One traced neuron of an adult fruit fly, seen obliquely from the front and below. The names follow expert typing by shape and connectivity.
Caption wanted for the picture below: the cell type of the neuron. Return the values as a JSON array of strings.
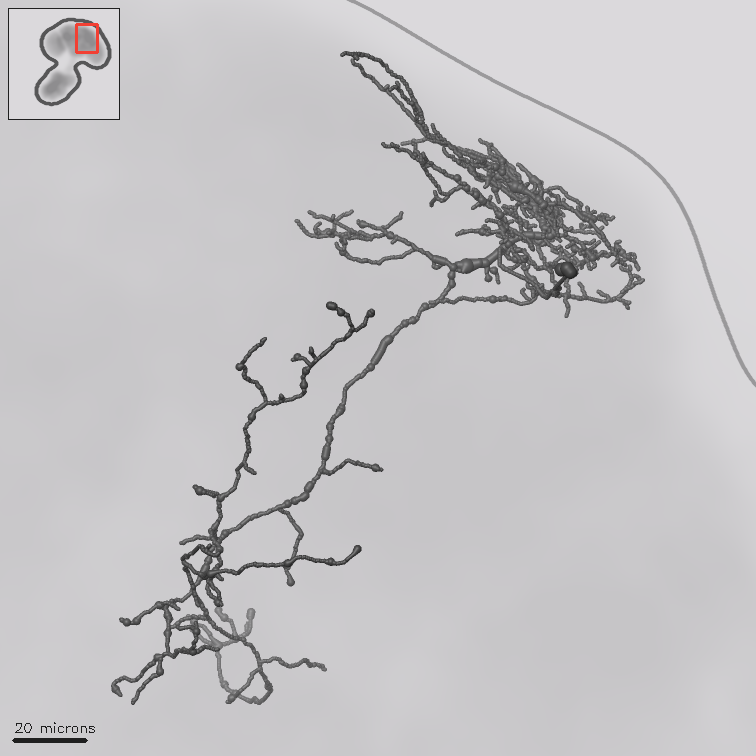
["AOTU028"]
